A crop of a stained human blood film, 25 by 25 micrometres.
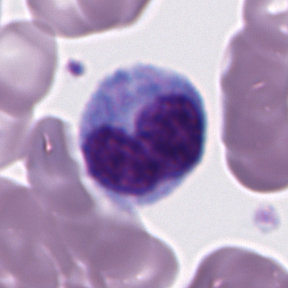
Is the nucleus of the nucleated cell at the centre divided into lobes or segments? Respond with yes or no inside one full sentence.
Yes, this cell's nucleus is lobed, with two or more segments.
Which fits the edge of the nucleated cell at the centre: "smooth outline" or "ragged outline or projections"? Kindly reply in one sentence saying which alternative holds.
Smooth rather than rough is the outline of this cell.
